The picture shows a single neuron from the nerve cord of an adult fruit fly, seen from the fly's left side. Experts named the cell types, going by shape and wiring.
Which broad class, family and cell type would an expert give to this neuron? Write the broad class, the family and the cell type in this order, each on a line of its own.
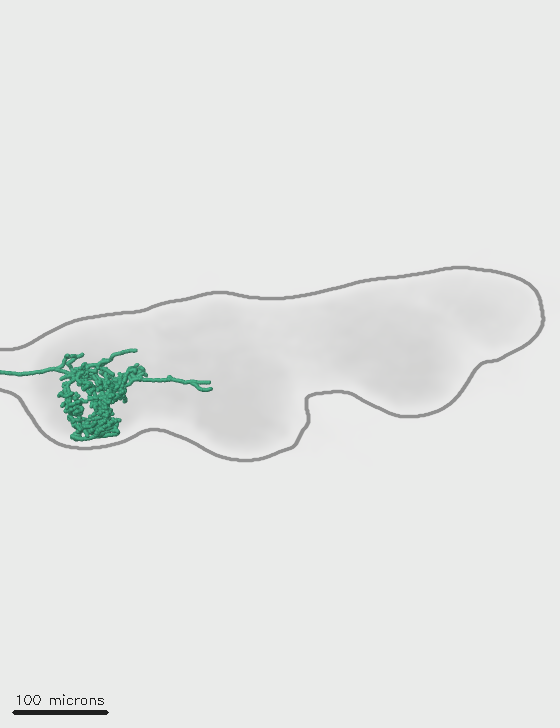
ascending neuron
hemilineage 01B
AN01B005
